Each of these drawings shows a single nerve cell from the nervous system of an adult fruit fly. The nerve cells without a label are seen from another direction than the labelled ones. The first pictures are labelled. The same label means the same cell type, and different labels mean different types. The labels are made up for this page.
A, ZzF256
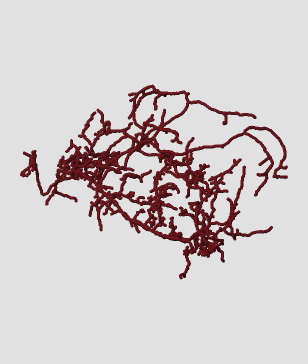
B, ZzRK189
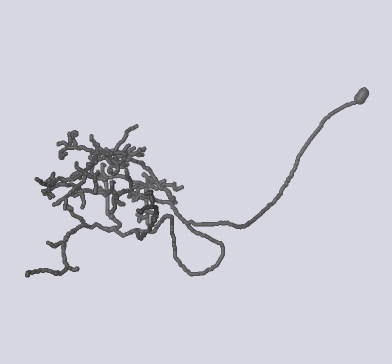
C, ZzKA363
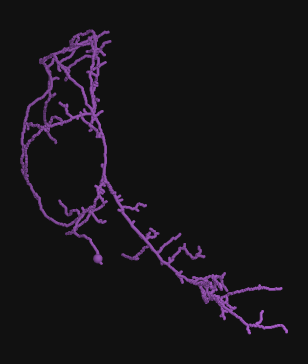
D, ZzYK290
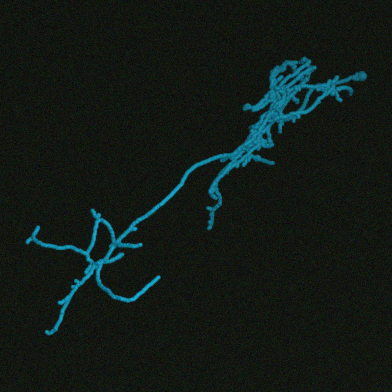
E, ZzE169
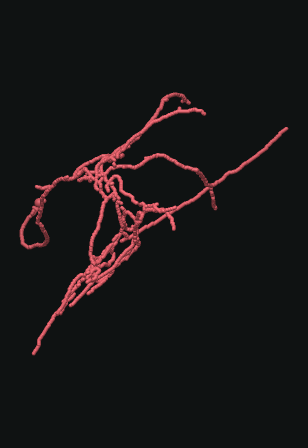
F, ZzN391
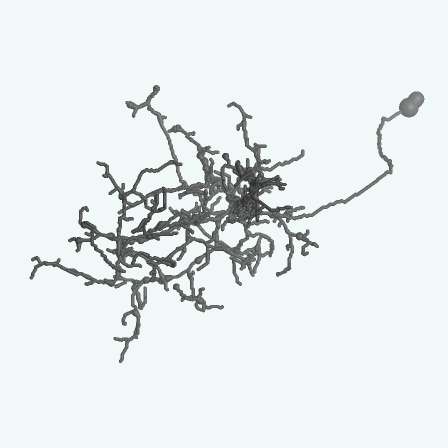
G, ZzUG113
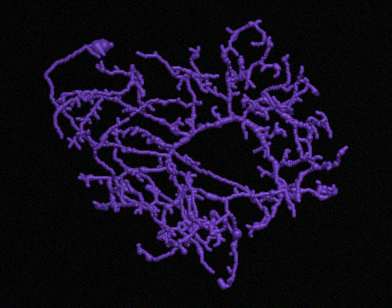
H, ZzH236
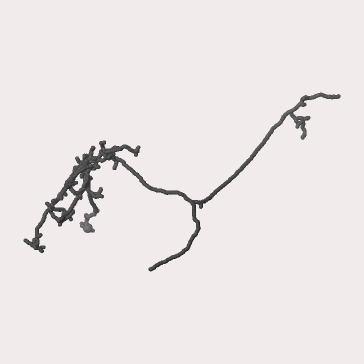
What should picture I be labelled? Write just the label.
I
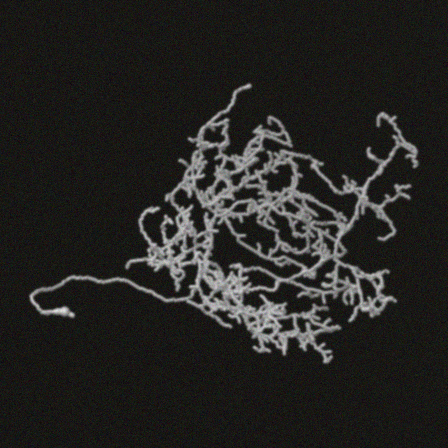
ZzUG113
